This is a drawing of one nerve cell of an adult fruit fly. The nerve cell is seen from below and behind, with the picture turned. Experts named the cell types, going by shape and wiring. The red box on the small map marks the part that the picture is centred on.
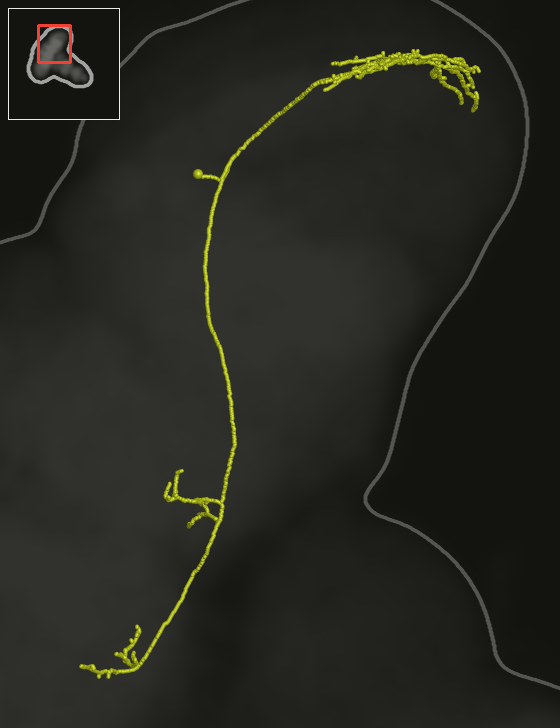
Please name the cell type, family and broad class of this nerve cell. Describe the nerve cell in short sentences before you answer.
As drawn here it is taller than it is wide. Its cell type is MeVP55. Its family is hemilineage VPNl&d1_lateral. Its broad class is visual projection neuron.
